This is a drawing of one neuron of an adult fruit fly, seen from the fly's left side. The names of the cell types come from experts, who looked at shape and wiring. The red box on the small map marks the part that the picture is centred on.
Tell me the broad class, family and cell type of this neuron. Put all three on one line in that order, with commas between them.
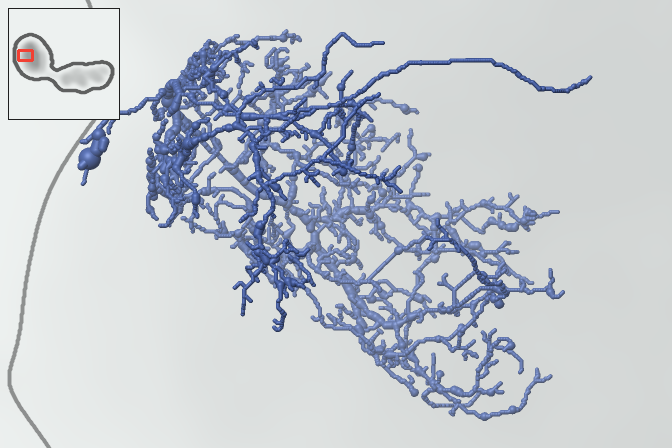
central-brain intrinsic neuron, hemilineage VLPa1_lateral, AVLP290_a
